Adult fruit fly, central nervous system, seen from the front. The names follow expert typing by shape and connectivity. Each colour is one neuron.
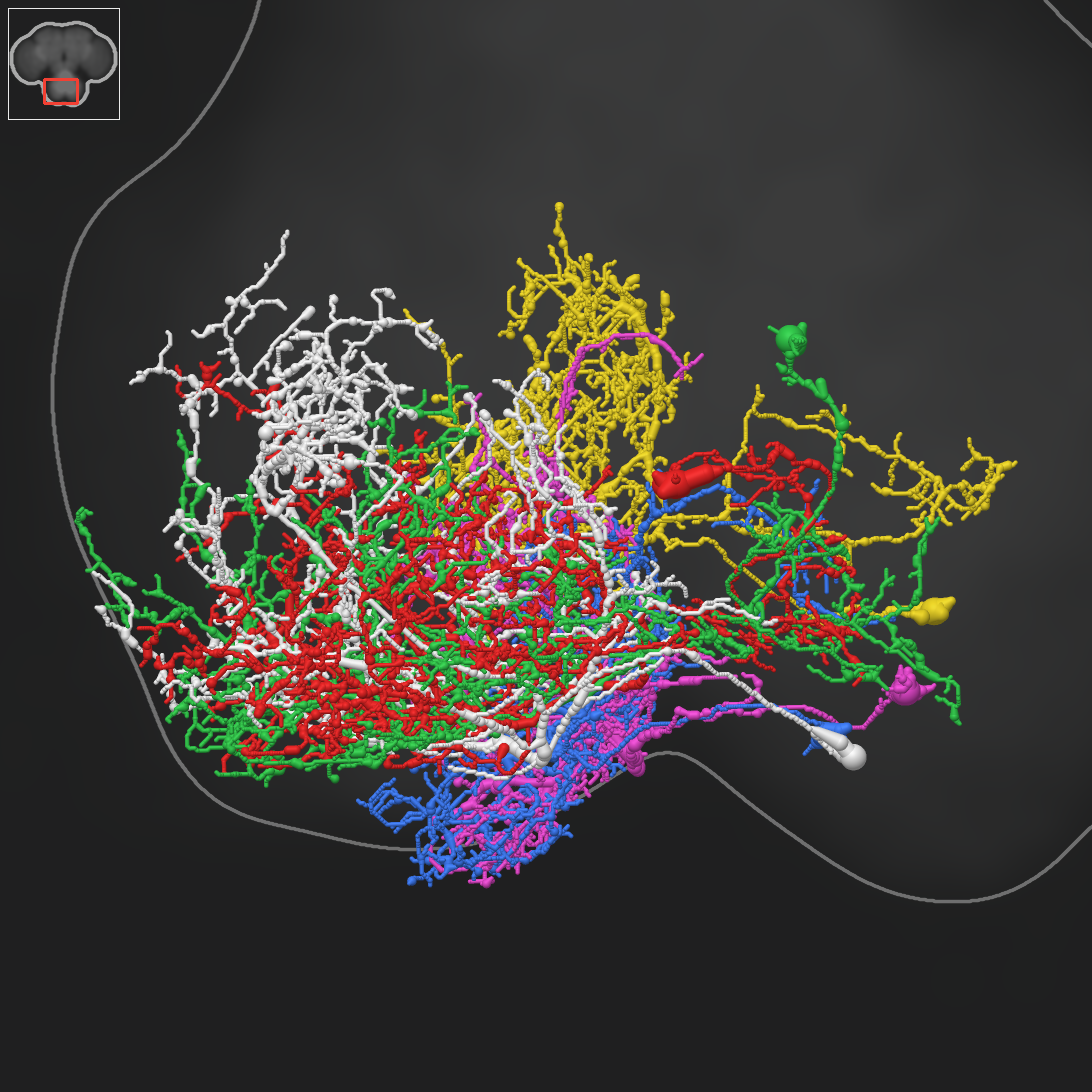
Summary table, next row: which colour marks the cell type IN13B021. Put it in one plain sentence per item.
The colour is blue.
